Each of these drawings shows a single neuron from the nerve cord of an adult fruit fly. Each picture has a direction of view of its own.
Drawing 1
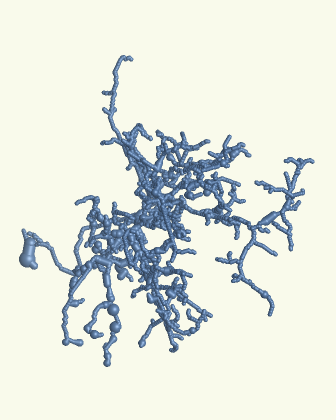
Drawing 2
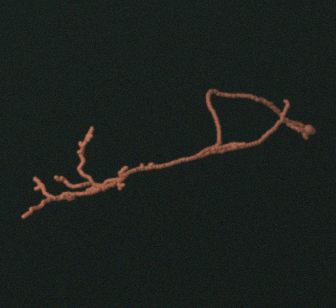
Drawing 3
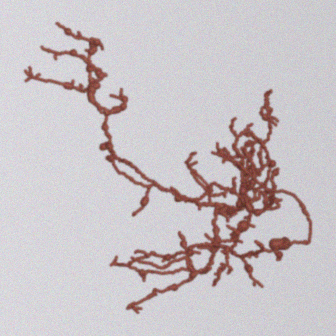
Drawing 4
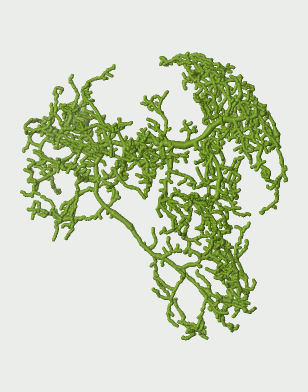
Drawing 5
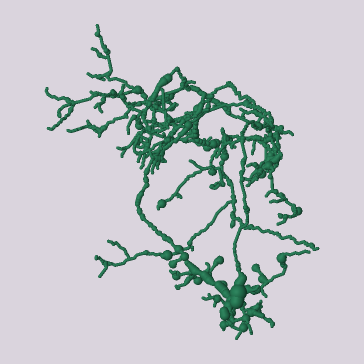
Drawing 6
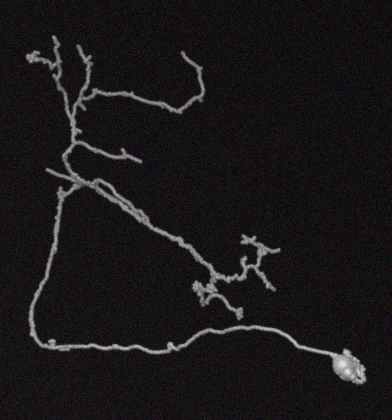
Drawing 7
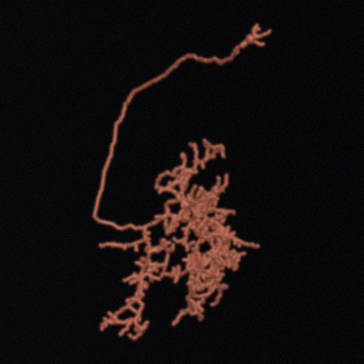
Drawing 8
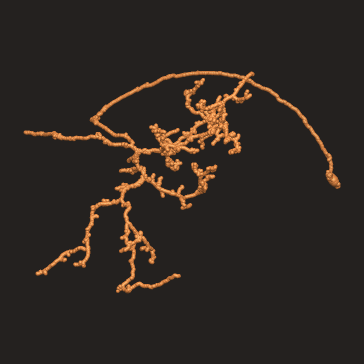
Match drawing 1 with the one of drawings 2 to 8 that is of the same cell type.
7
